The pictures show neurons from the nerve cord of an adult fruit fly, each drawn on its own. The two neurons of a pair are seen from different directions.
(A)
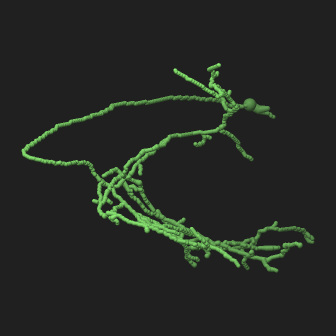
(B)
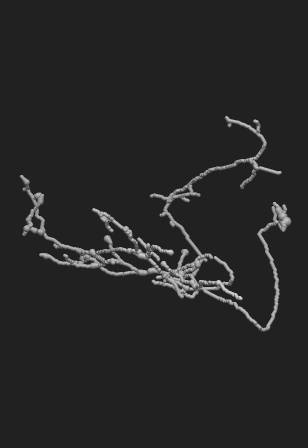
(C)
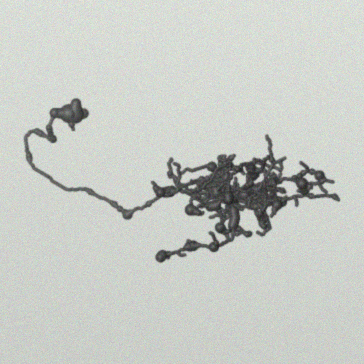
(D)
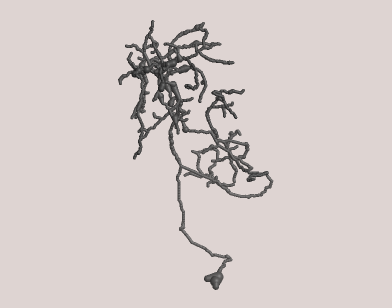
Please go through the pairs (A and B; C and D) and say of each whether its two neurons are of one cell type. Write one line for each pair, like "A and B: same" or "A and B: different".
A and B: same
C and D: same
